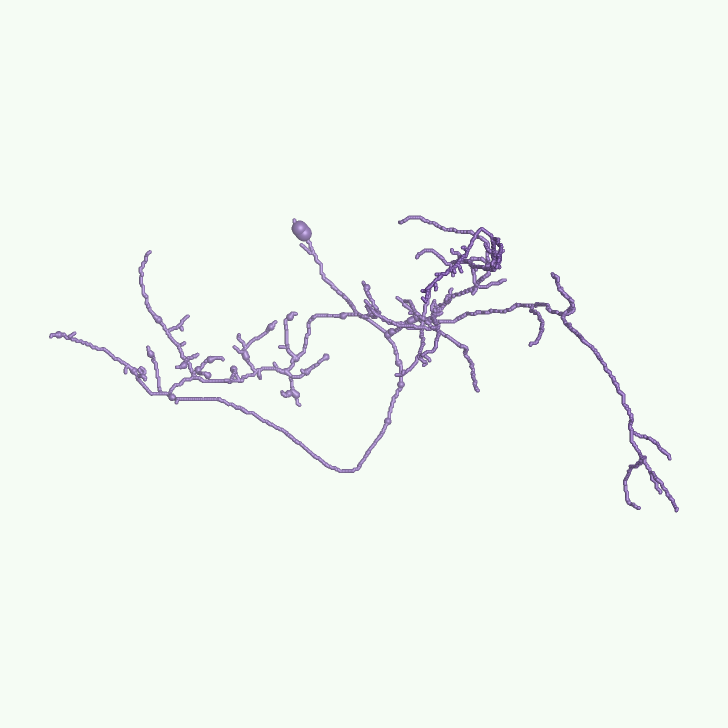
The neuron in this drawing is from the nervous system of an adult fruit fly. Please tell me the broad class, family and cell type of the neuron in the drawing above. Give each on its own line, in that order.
central-brain intrinsic neuron
hemilineage SMPpm1
SMP467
